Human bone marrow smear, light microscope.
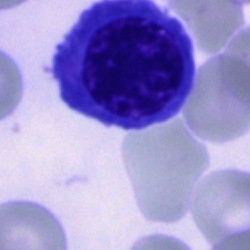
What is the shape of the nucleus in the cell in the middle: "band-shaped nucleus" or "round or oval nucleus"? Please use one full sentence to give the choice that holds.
This cell has a nucleus shaped as a single compact round or oval mass.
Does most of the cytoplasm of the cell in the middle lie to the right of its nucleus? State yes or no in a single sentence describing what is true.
No, most of the cytoplasm lies to the left of the nucleus.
